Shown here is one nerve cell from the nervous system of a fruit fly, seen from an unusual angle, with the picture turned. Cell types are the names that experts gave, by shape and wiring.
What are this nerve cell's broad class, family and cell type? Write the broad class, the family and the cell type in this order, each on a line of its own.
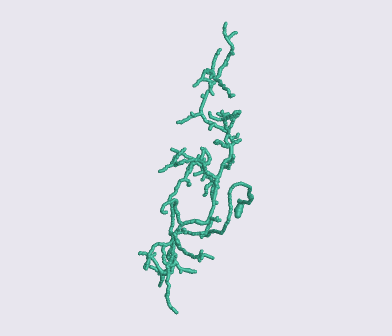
nerve-cord intrinsic neuron
hemilineage 11B
IN11B017_b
